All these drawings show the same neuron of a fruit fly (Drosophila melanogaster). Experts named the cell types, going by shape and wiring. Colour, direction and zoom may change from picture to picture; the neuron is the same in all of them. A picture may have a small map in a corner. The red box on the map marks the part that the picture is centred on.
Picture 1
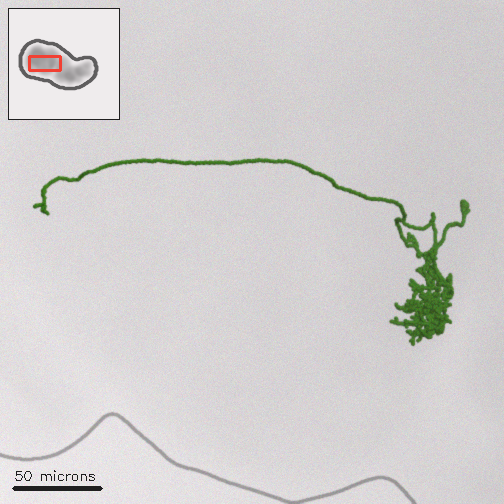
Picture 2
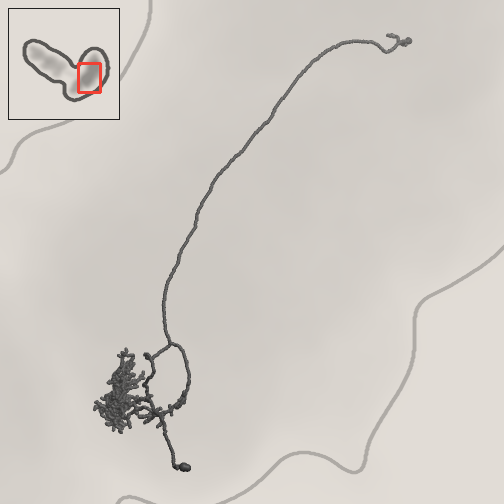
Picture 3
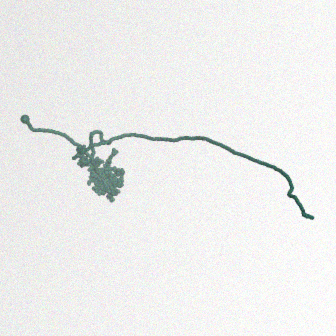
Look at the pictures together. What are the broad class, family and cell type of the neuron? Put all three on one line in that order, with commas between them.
central-brain intrinsic neuron, hemilineage VLPl&d1_lateral, WED047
